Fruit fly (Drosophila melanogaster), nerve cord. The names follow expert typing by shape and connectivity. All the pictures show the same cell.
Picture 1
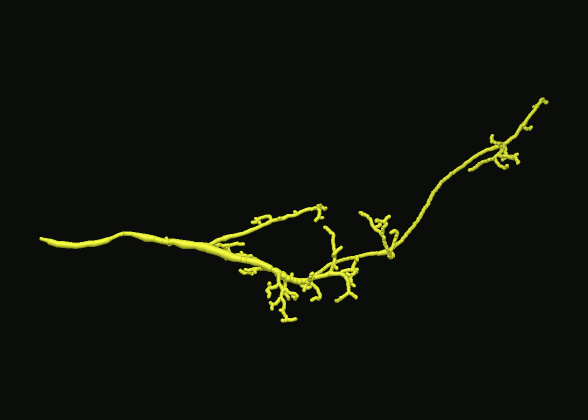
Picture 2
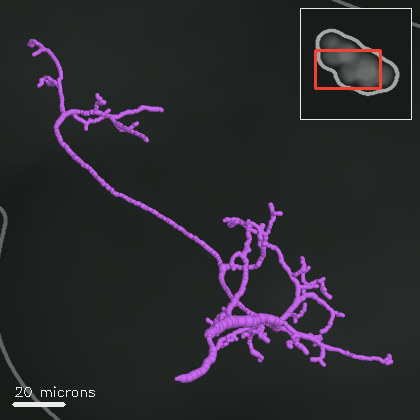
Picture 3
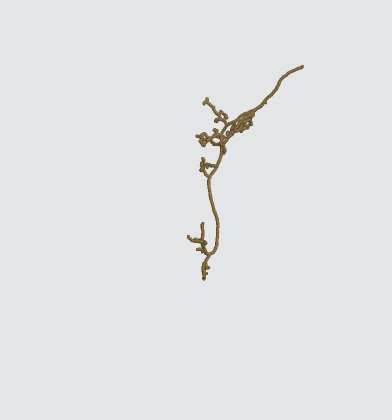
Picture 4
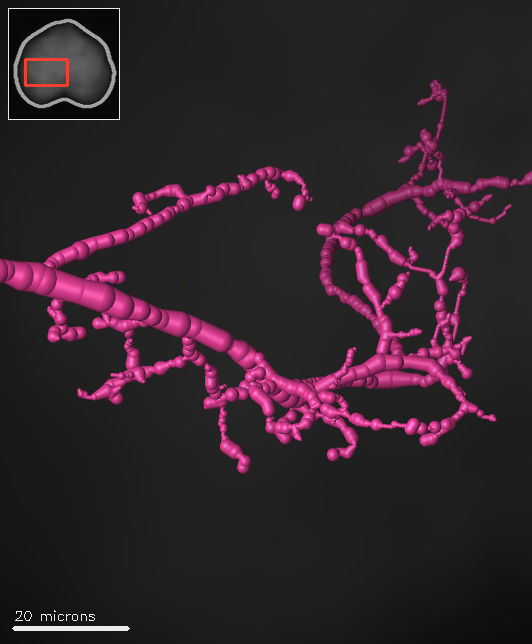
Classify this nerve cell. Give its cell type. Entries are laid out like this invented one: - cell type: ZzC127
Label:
- cell type: SNpp30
